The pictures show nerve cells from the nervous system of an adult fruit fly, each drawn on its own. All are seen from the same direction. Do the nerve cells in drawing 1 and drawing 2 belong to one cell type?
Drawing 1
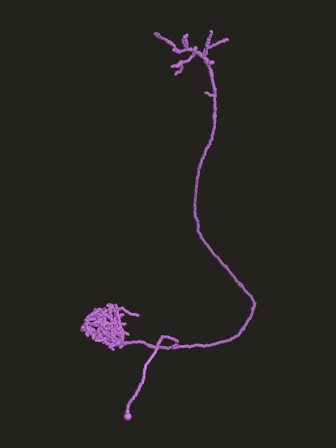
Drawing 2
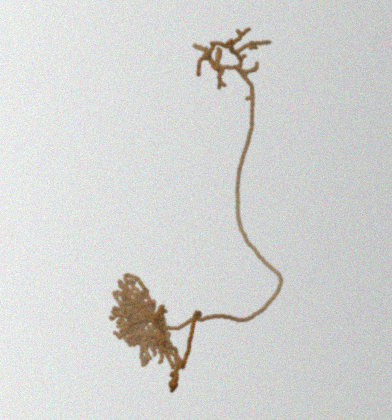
no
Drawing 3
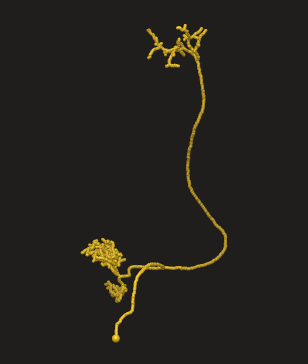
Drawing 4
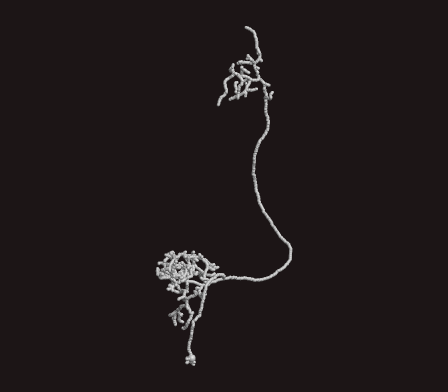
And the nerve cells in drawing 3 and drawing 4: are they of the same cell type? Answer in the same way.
no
